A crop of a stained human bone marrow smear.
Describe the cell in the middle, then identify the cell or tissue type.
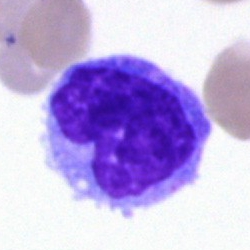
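Roughly round in outline, the cell has a lower left edge frilled with small blunt projections. Its nucleus is folded, with a deep cleft opening toward the lower left. No coarse granules are seen in the cytoplasm. It is a monocyte.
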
